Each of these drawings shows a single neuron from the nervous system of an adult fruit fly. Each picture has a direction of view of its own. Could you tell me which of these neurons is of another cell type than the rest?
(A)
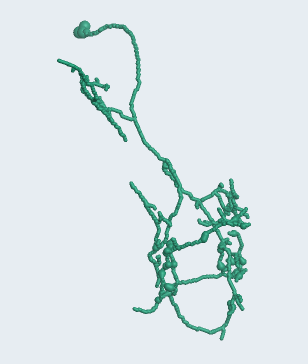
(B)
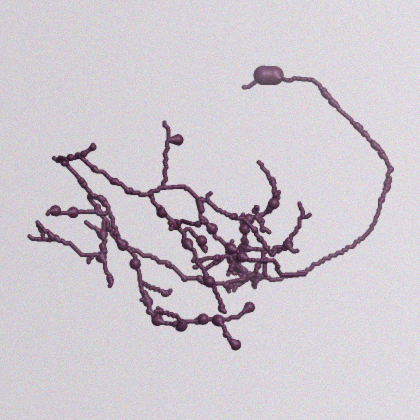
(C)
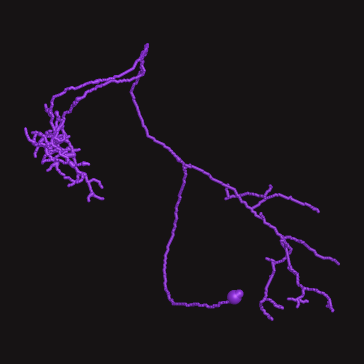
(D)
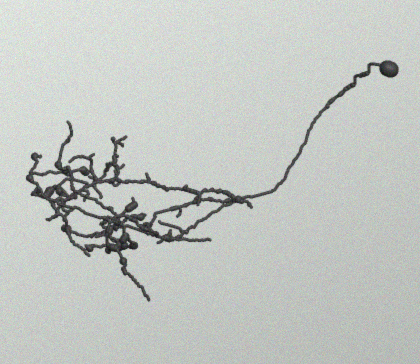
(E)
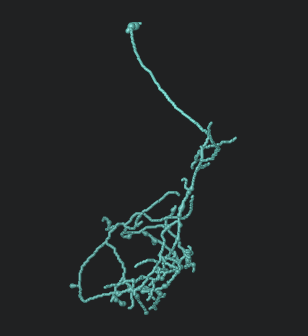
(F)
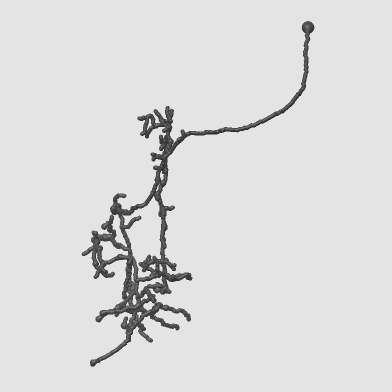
Picture C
